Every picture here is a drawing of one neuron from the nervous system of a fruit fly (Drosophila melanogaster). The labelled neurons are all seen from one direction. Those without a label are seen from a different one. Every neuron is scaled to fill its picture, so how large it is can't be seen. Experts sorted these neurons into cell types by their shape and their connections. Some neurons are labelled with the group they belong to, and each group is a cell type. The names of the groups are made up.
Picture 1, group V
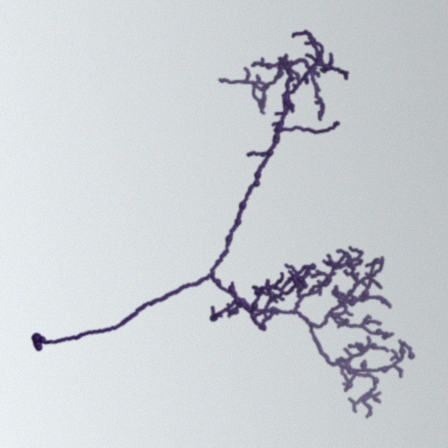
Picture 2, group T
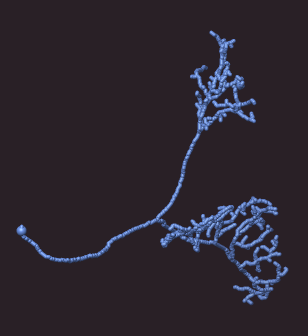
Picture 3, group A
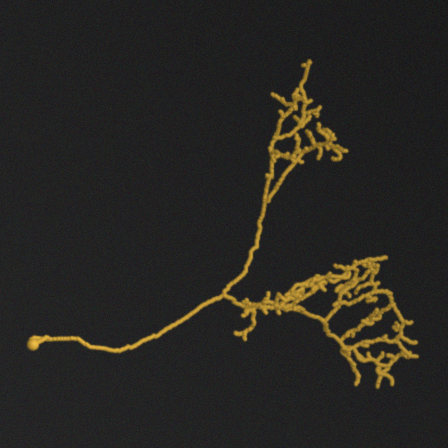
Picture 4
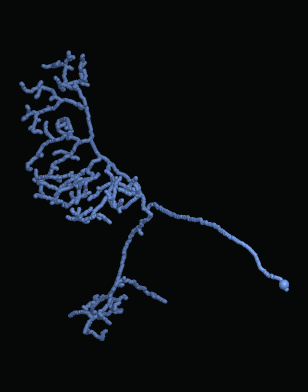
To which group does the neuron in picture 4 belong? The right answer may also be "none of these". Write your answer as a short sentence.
It belongs to group A.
